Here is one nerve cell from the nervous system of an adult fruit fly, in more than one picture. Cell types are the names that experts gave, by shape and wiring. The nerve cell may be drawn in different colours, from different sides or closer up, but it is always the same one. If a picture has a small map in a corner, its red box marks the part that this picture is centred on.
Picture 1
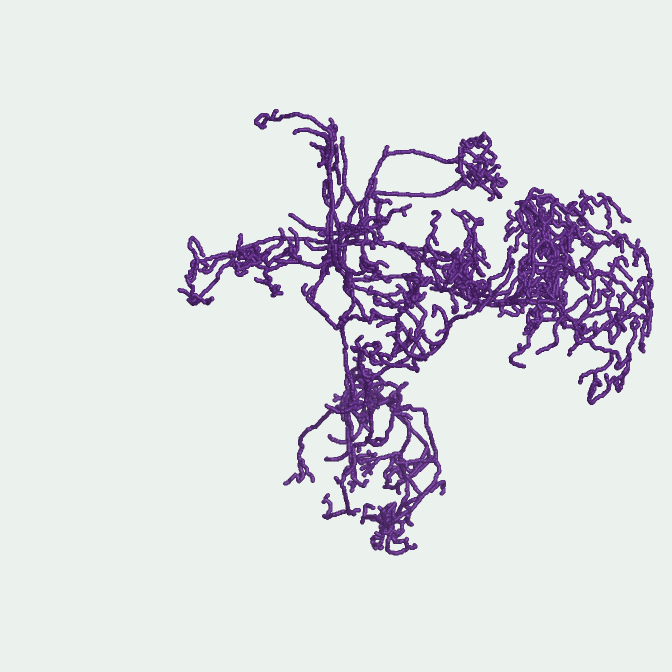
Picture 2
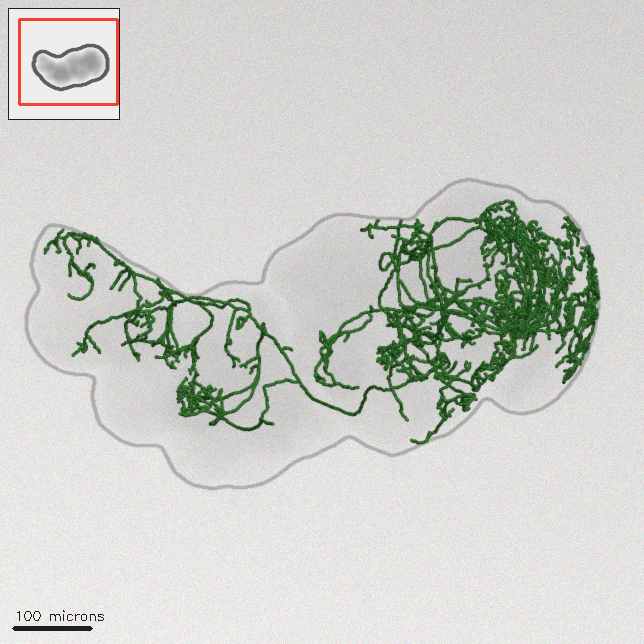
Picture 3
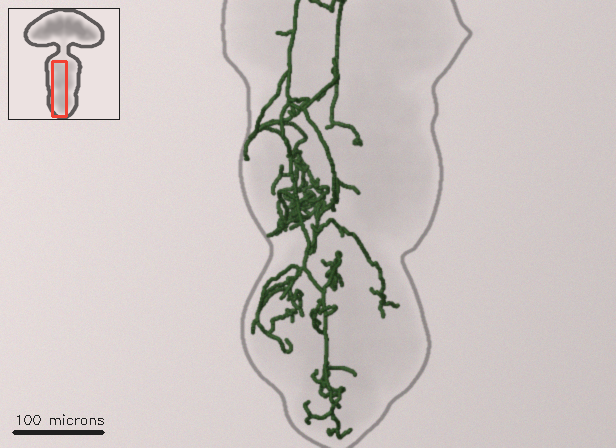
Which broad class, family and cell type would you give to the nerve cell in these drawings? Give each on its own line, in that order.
descending neuron
DNc
DNc02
